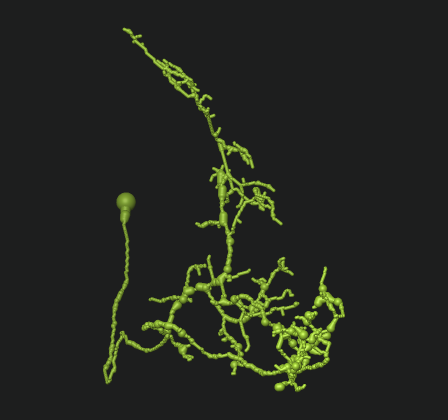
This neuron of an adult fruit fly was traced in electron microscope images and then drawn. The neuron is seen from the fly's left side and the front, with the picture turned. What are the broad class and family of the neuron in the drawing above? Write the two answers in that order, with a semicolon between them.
central-brain intrinsic neuron; hemilineage LHp2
